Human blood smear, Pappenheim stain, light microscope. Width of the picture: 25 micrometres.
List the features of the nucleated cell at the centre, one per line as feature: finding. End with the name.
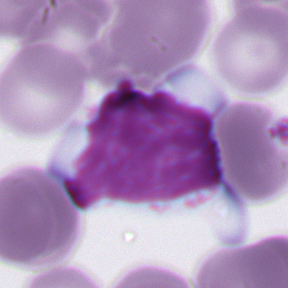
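Outline: angular, irregular, several fairly straight edges
Chromatin: deep magenta-purple, fine streaks rather than large dark blocks
Vacuoles: none seen
Top edge: small dark knob jutting out
Name: typical lymphocyte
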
